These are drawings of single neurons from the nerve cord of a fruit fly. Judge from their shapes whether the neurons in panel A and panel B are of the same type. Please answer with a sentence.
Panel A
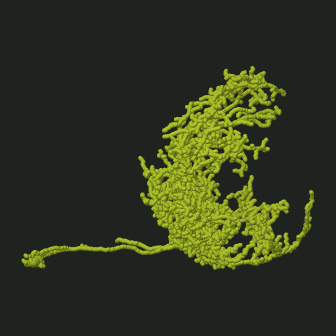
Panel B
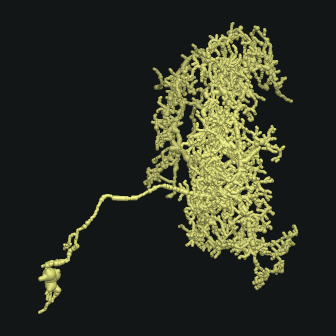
They are of the same cell type.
